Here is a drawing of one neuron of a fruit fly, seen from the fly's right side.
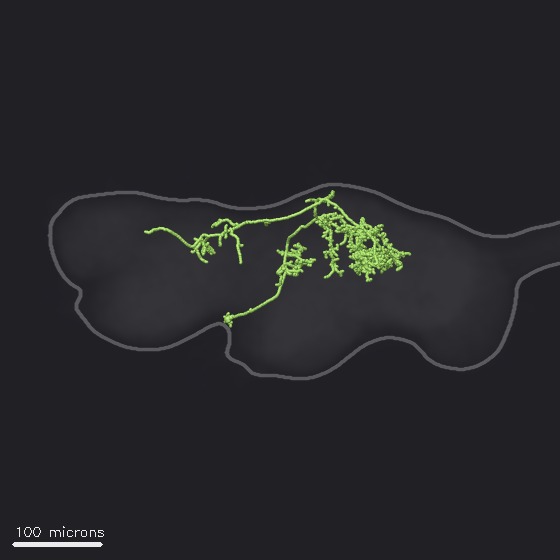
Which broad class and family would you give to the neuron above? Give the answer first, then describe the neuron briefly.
This is a nerve-cord intrinsic neuron. The family is hemilineage 06A. From left to right in the picture it spans about 300 microns. As drawn here it is wider than it is tall.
